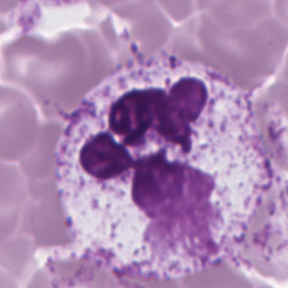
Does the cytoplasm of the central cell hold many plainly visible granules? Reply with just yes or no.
Yes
